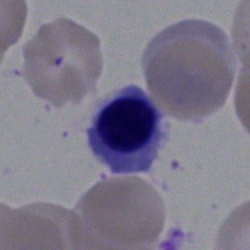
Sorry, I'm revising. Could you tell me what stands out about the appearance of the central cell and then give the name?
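Throughout the nucleus the chromatin is very dark and densely condensed. The cytoplasm is blue-purple and forms a rim that is broader below the nucleus than above it. The cell outline is irregular, with small ragged projections along its right side. This cell is an erythroblast.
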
